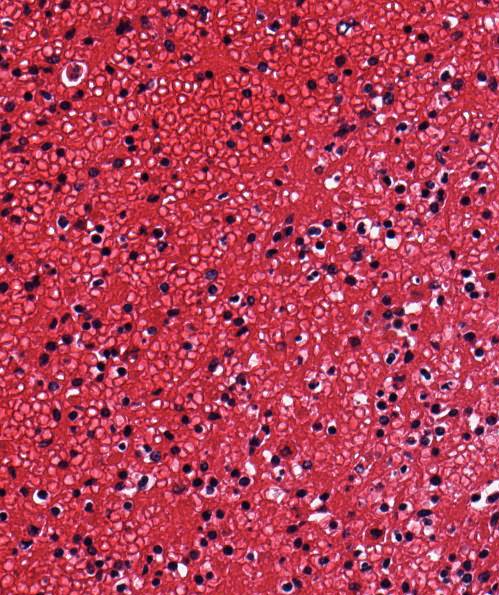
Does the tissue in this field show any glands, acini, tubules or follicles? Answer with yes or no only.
No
